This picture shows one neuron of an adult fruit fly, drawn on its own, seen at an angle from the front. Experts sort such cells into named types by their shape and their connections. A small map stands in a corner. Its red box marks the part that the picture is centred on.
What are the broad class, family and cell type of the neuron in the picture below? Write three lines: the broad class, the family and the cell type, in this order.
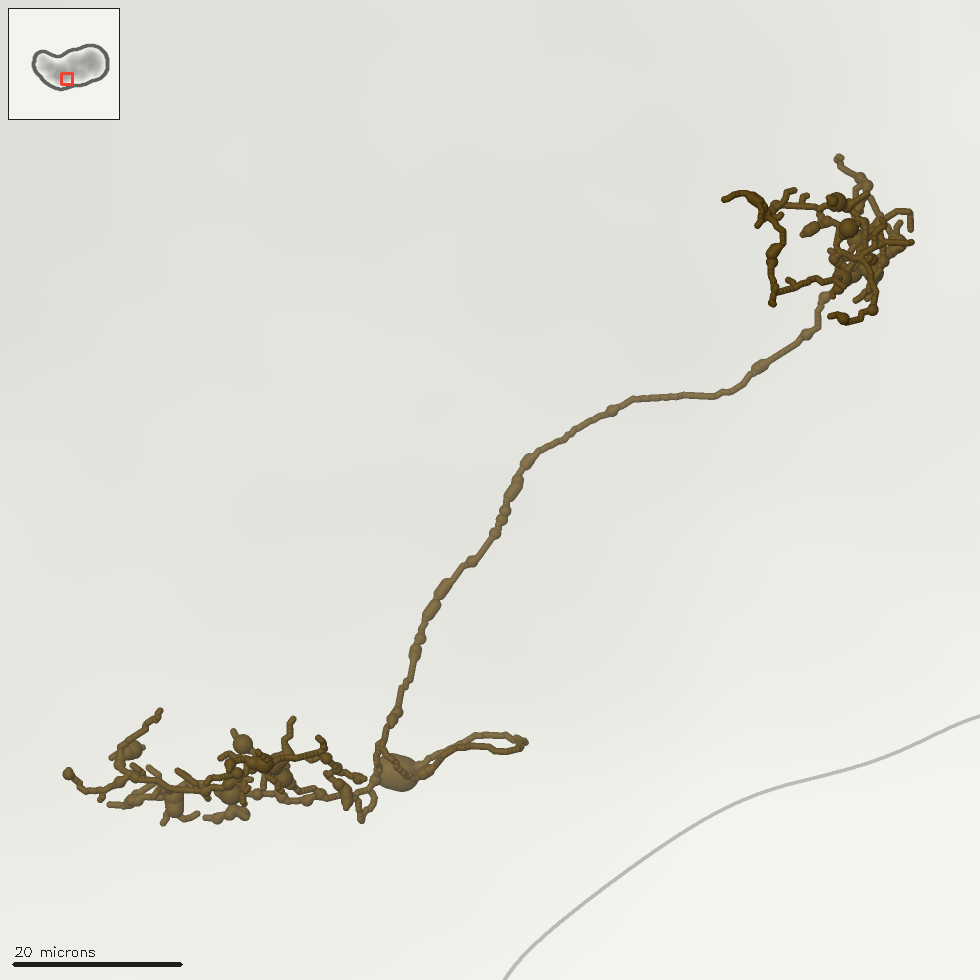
optic-lobe intrinsic neuron
Tm
Tm30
